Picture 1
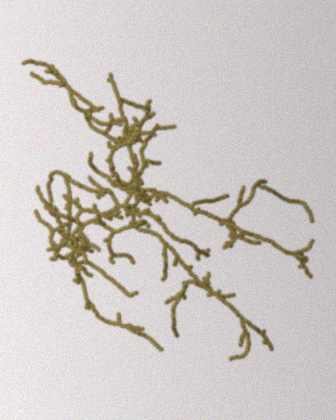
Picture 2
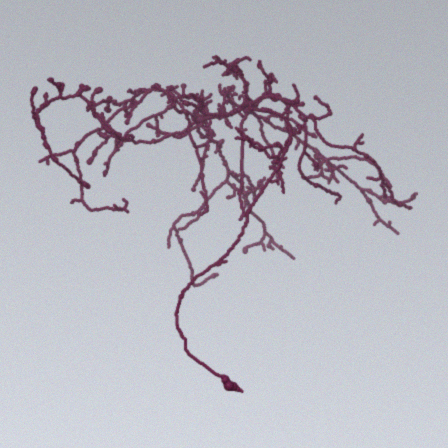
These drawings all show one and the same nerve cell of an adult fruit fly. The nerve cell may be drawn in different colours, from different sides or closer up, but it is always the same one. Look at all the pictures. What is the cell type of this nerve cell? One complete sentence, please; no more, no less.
The cell type given to this nerve cell is IN06A012.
